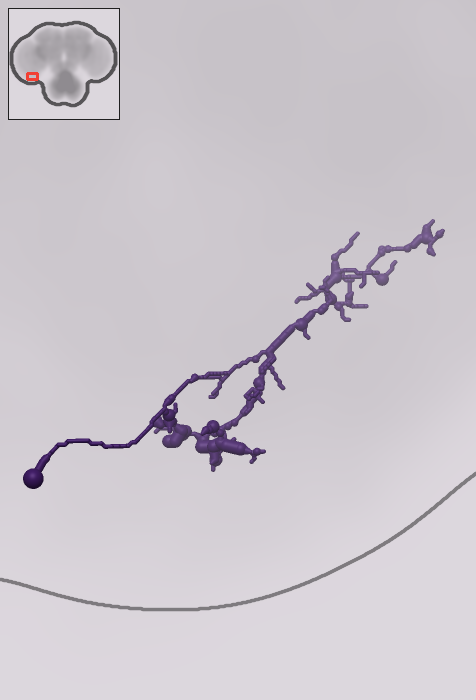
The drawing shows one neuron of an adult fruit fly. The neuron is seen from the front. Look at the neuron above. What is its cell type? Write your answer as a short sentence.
The cell type is Mi13.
